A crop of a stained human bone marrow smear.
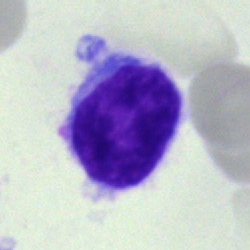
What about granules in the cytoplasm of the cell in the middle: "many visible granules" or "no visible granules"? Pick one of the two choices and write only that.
No visible granules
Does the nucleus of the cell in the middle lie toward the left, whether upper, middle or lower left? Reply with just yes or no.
No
